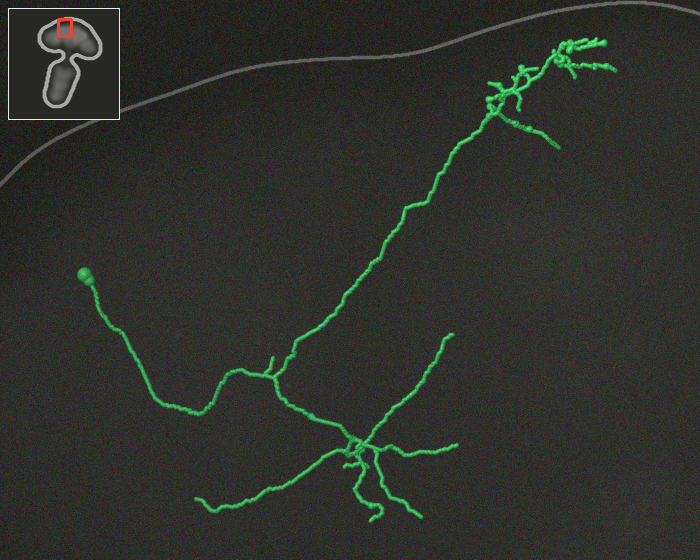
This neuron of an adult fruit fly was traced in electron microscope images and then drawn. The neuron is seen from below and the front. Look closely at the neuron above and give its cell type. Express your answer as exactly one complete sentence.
This neuron is classified under the cell type SMP213.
